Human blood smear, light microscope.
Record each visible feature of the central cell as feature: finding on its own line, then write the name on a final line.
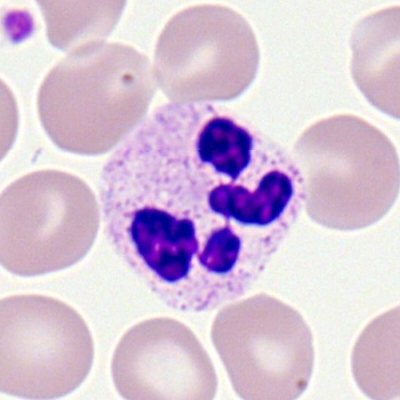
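Nuclear lobes: four, each separate.
Largest lobe: lower left of the cell.
Cytoplasm: abundant, pale pinkish-lilac.
Surface: smooth outline, no projections.
Cell type: segmented neutrophil.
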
